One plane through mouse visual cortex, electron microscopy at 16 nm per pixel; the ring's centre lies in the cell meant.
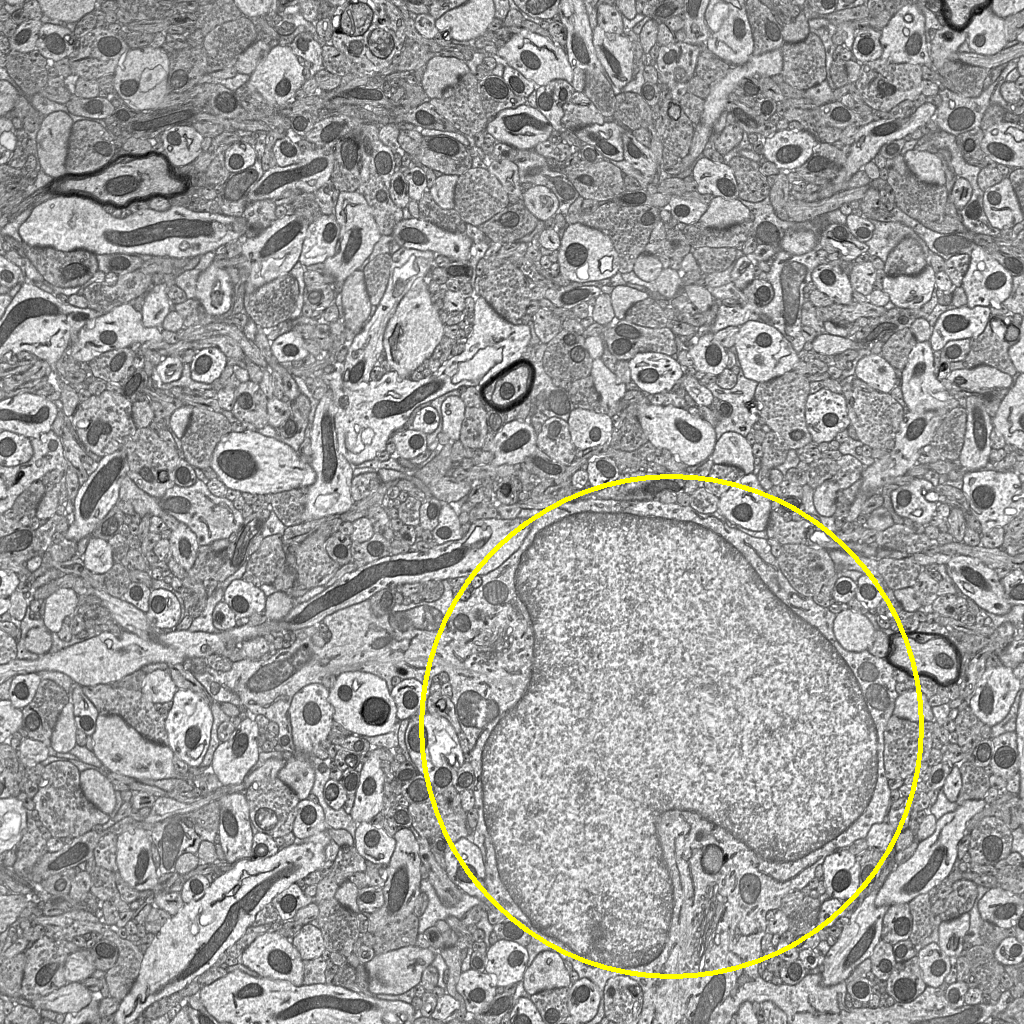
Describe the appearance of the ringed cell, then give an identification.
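The nucleus has a lobed outline, cut from below by a deep notch. Its chromatin is fine and evenly dispersed, with no large dark clumps. No distinct nucleolus is visible in this section of the nucleus. From the notch at the bottom, a process containing lengthwise filaments runs downward. The cell is an astrocyte.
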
